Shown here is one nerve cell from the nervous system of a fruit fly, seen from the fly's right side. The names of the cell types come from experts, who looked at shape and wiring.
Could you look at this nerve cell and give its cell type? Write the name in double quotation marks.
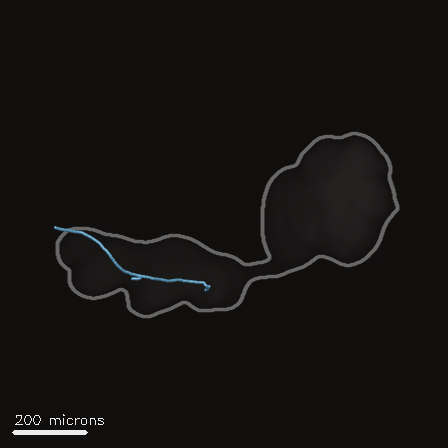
"SNpp01"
